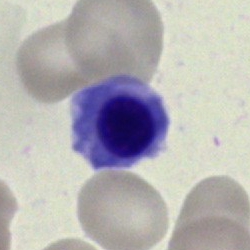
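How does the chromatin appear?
Dark and densely condensed.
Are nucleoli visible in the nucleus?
No nucleoli are visible.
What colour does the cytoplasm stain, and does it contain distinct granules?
It stains blue, with no distinct granules.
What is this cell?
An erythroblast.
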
